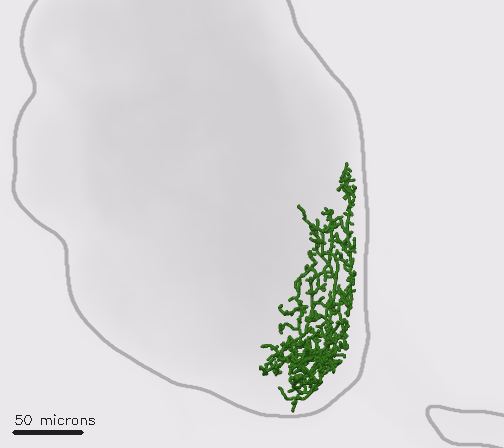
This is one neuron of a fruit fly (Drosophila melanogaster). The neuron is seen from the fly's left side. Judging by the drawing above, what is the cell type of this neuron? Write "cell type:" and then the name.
cell type: Mi20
